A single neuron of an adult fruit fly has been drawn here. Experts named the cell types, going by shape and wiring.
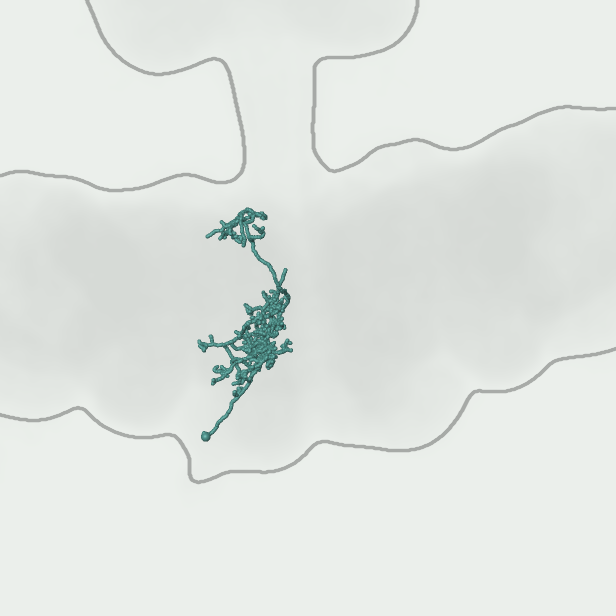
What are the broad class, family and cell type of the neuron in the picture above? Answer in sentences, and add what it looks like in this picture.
Its broad class is central-brain intrinsic neuron. Its family is hemilineage VESa1. Its cell type is CB3323. In this view it is taller than it is wide.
